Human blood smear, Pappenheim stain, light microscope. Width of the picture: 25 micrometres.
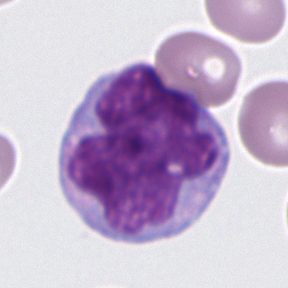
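Atypical promyelocyte, taken point by point. First, the outline is round and smooth, and the cell is about 15 micrometres across. Next, the nucleus measures about 14 micrometres across and fills about 70% of the cell's area. Then the cytoplasm: pale grey-blue, with no coarse granules. Finally, a small clear spot lies over the nucleus, to the right of its centre.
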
